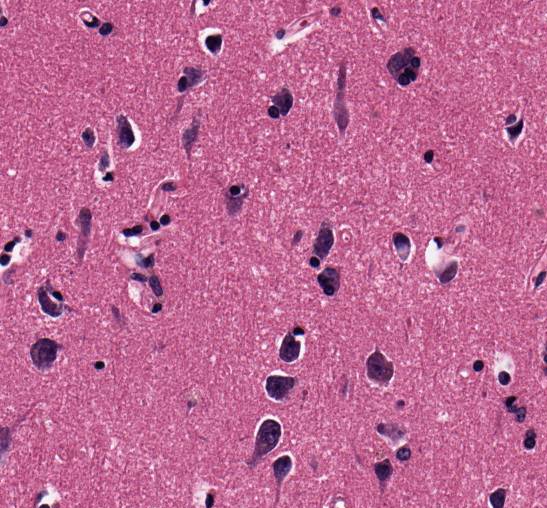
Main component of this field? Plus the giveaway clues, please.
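Cerebral cortex is the main tissue in this field. Start with the background: it is a pink, finely granular and fibrillary neuropil throughout. Then find the triangular neurons in the lower half, each with a single tapering process.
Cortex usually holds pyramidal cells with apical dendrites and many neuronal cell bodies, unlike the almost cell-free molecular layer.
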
